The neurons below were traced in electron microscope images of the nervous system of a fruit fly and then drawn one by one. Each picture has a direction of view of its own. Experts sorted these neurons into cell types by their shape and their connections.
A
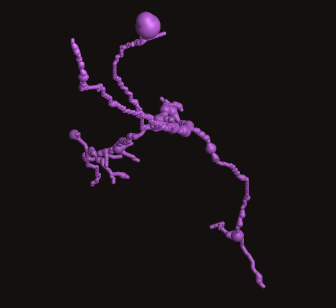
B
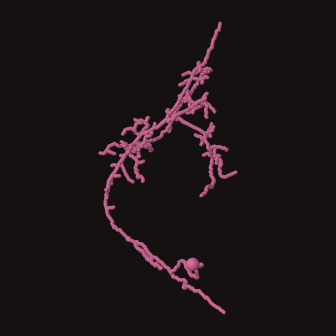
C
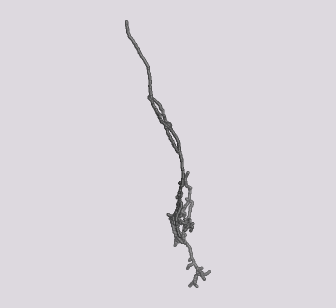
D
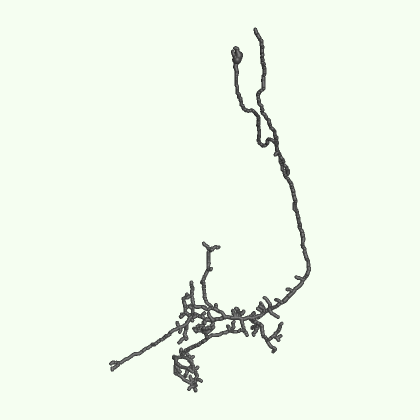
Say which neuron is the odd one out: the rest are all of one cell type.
A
